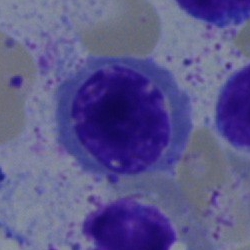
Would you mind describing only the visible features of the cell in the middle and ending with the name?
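The cell has a roughly round outline. Most of it is taken up by the nucleus, which leaves only a narrow rim of cytoplasm. Chromatin is dark purple and dense, with a few small paler patches. No granules are present in the cytoplasm. This cell is an erythroblast.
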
